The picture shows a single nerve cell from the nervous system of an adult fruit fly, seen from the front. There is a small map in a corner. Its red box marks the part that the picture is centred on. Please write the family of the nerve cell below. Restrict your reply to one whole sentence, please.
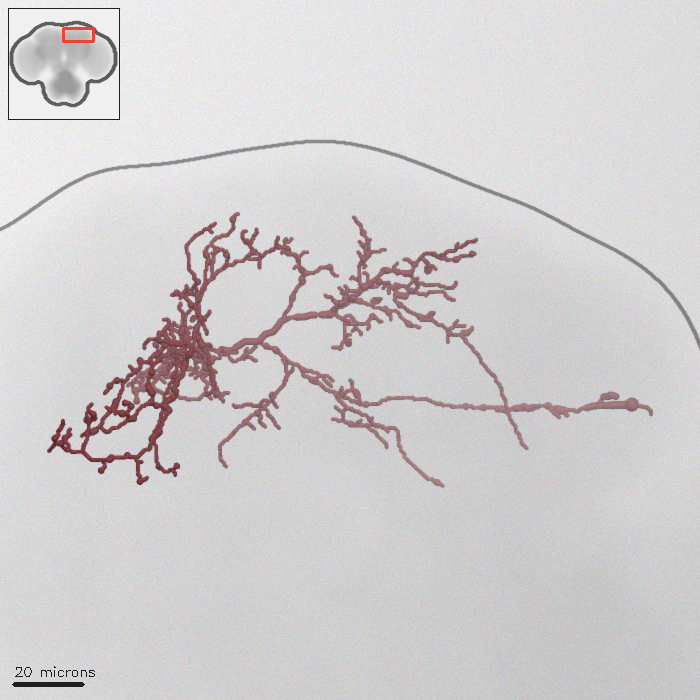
This nerve cell is within the family hemilineage DL1_dorsal.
